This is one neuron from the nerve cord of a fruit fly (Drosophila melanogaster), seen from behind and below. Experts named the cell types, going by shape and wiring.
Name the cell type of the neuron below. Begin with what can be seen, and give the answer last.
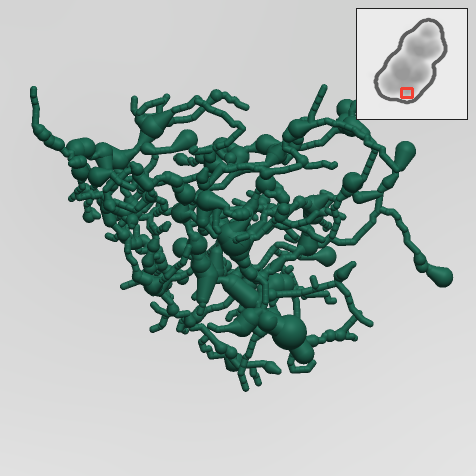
The picture shows dozens of branch ends. In this view it is wider than it is tall. It is a nerve-cord intrinsic neuron. Its cell type is IN01B086.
